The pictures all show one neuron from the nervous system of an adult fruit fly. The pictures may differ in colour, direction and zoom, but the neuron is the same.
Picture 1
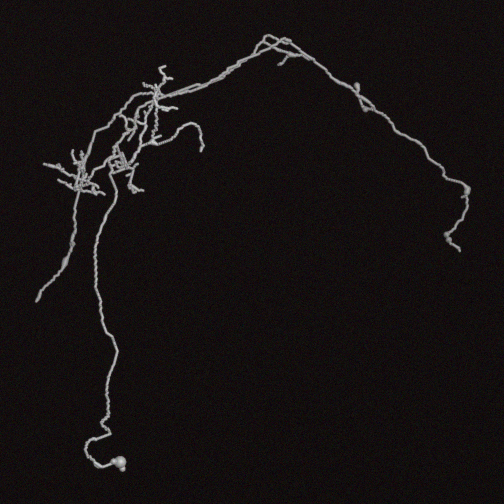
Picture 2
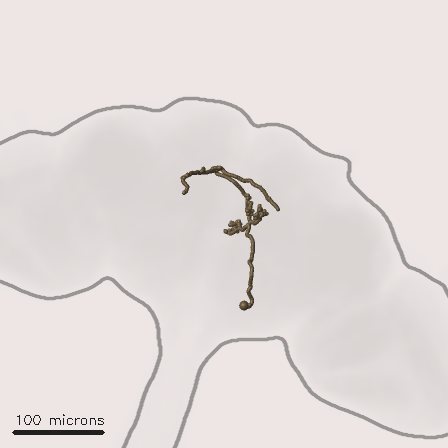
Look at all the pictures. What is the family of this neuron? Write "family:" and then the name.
family: class CX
